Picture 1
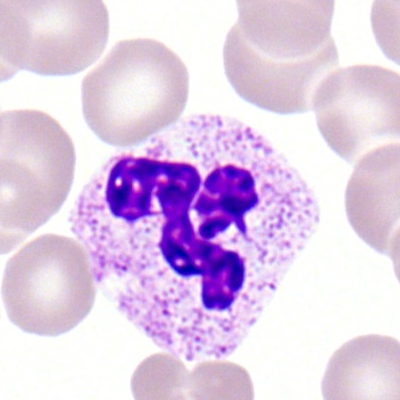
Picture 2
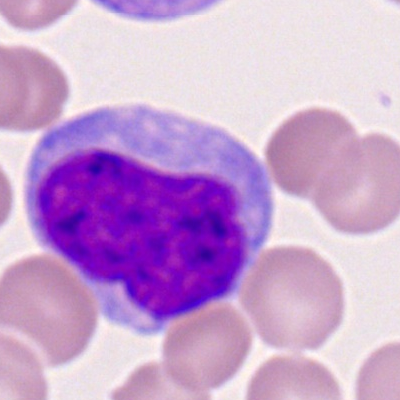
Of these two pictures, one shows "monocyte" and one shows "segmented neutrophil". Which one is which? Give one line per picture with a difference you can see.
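Picture 1 shows a segmented neutrophil: Fine pink-purple granules are scattered evenly through the whole cytoplasm.
Picture 2 shows a monocyte: No granules are seen in the cytoplasm.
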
